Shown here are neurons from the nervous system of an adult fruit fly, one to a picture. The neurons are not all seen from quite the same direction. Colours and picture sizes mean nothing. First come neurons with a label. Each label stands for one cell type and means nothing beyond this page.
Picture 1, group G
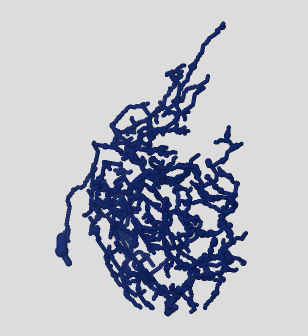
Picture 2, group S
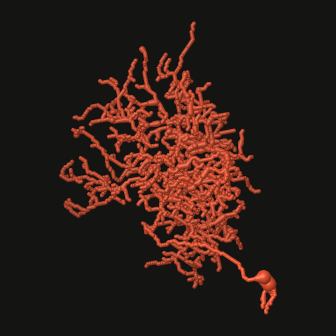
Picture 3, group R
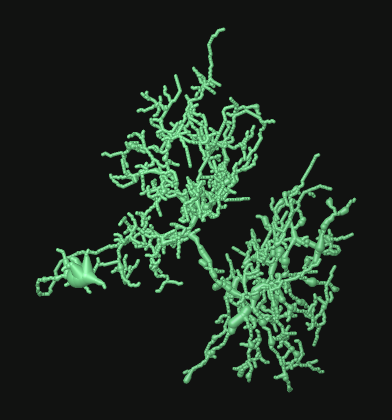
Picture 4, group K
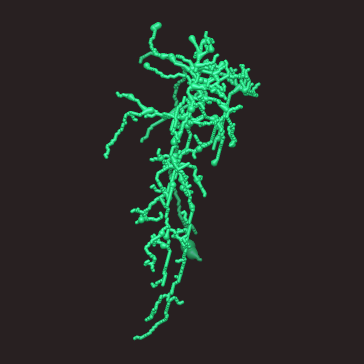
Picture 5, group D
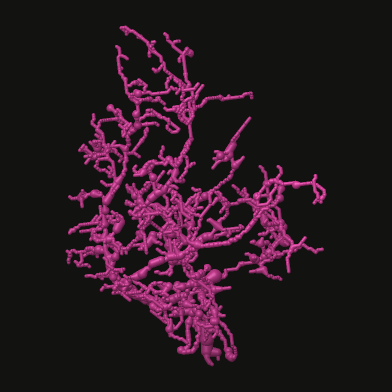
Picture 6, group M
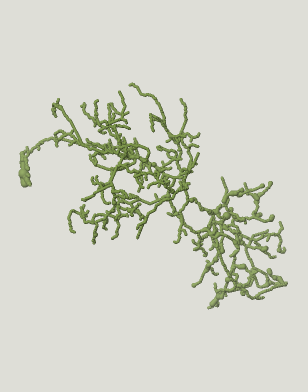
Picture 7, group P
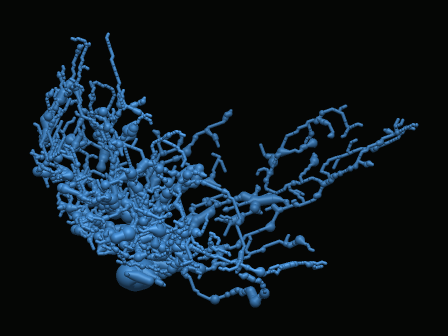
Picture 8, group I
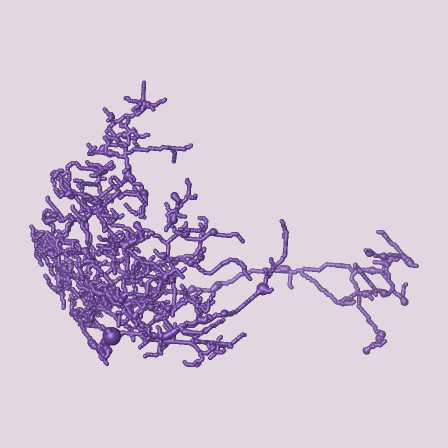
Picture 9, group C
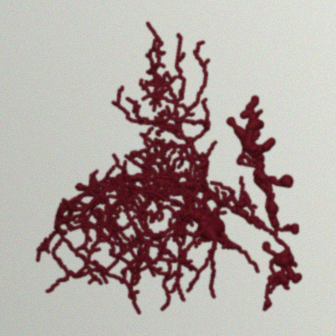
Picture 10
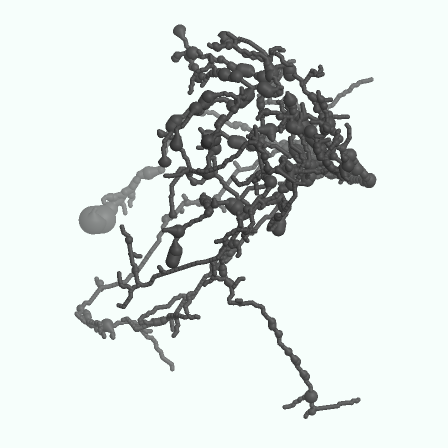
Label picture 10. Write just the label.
group K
